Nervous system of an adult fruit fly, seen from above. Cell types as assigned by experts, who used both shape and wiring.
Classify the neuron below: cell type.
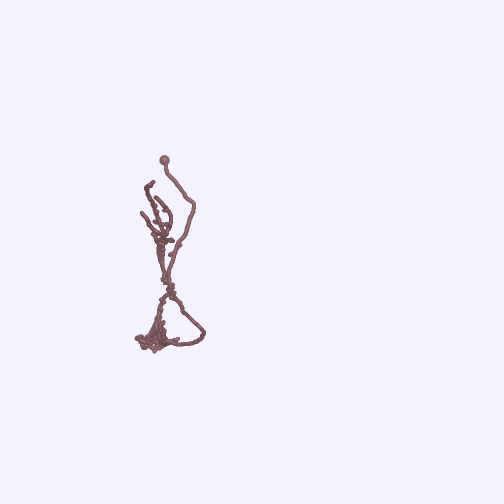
PS077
